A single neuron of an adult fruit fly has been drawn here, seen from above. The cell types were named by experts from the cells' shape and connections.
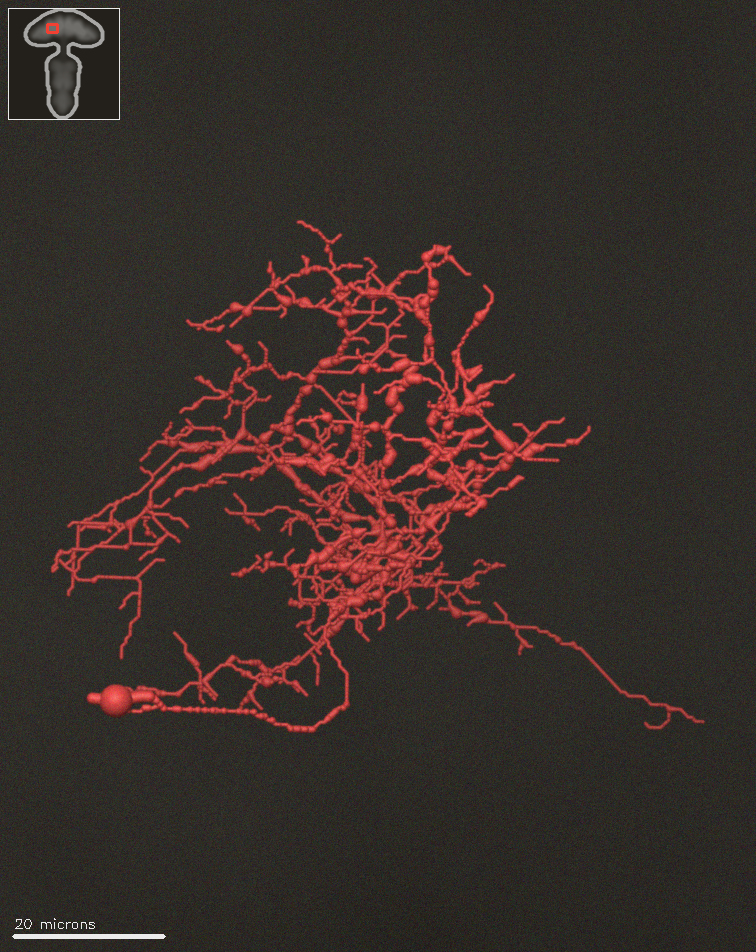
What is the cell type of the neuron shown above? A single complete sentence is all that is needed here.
The cell type name for this neuron is SLP255.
